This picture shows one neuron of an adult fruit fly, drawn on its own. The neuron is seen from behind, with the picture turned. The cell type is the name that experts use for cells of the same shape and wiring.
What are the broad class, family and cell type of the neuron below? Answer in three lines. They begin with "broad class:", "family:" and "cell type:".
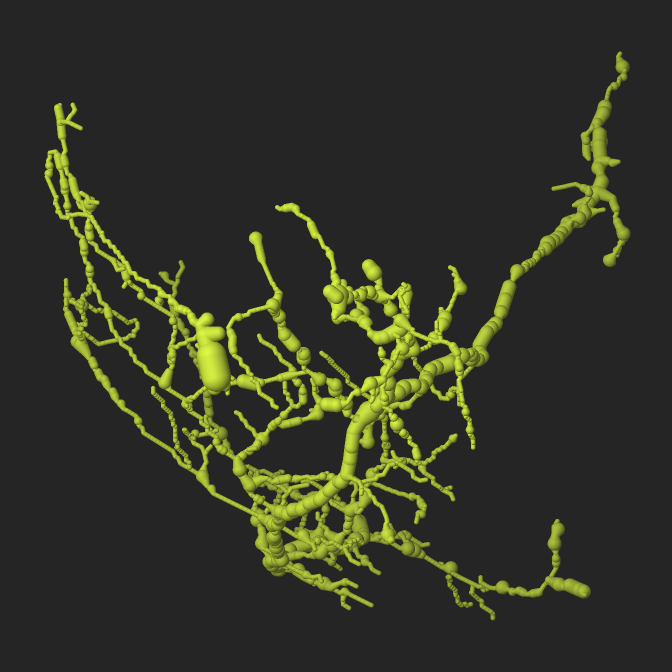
broad class: nerve-cord intrinsic neuron
family: hemilineage 13A
cell type: IN13A022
